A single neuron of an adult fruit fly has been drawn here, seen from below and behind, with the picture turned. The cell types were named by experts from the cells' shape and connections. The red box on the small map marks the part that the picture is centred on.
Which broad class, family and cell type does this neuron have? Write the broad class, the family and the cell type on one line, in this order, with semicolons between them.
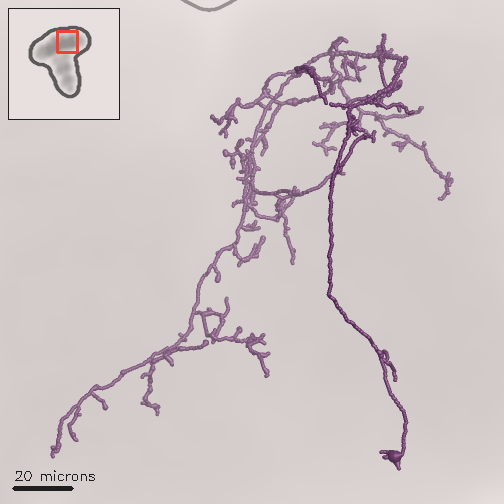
central-brain intrinsic neuron; hemilineage VLPp1; AVLP541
